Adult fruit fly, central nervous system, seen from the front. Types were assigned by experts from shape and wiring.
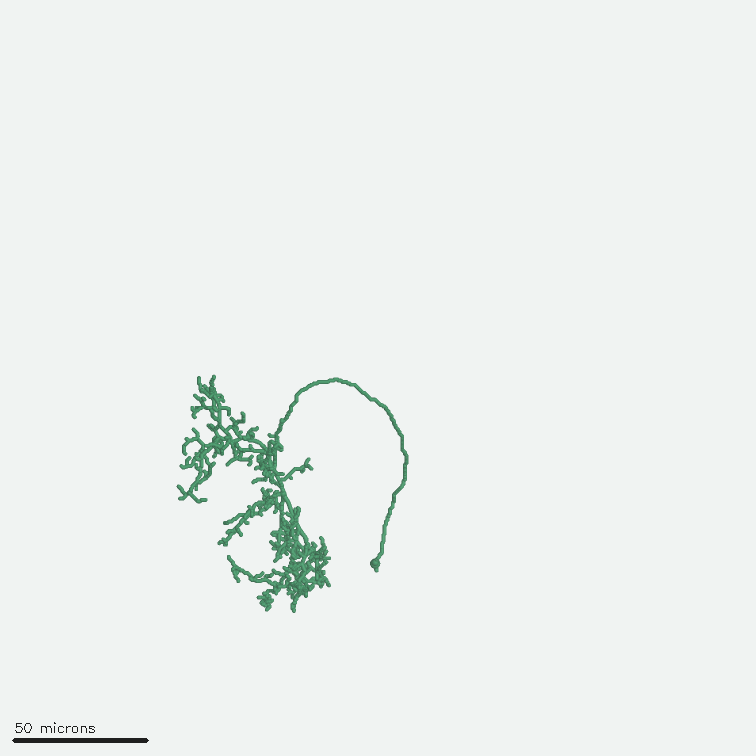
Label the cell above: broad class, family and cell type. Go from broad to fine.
nerve-cord intrinsic neuron; hemilineage 12B; IN12B037_b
